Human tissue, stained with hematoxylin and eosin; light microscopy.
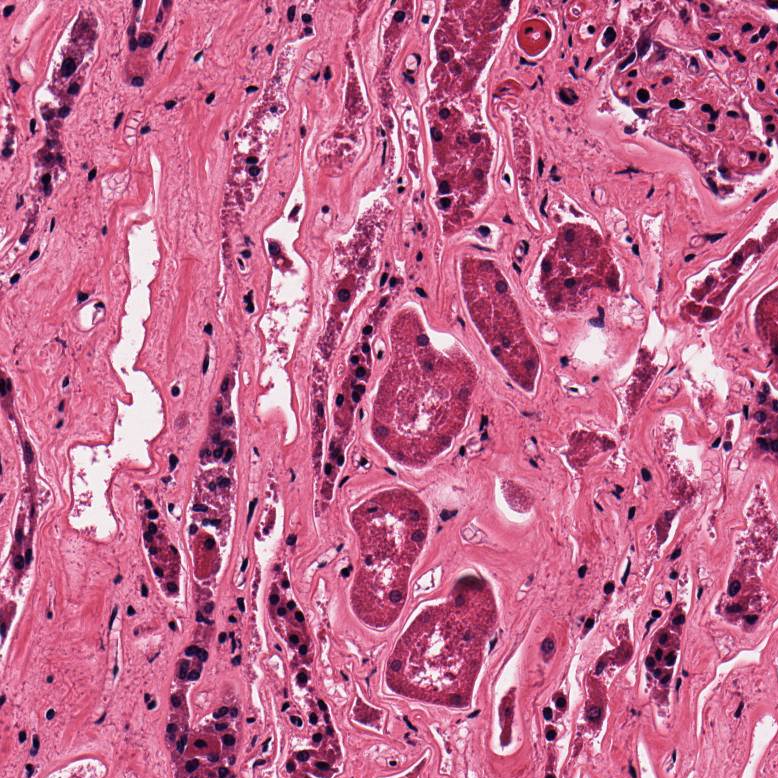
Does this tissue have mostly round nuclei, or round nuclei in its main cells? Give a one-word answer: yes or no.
Yes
